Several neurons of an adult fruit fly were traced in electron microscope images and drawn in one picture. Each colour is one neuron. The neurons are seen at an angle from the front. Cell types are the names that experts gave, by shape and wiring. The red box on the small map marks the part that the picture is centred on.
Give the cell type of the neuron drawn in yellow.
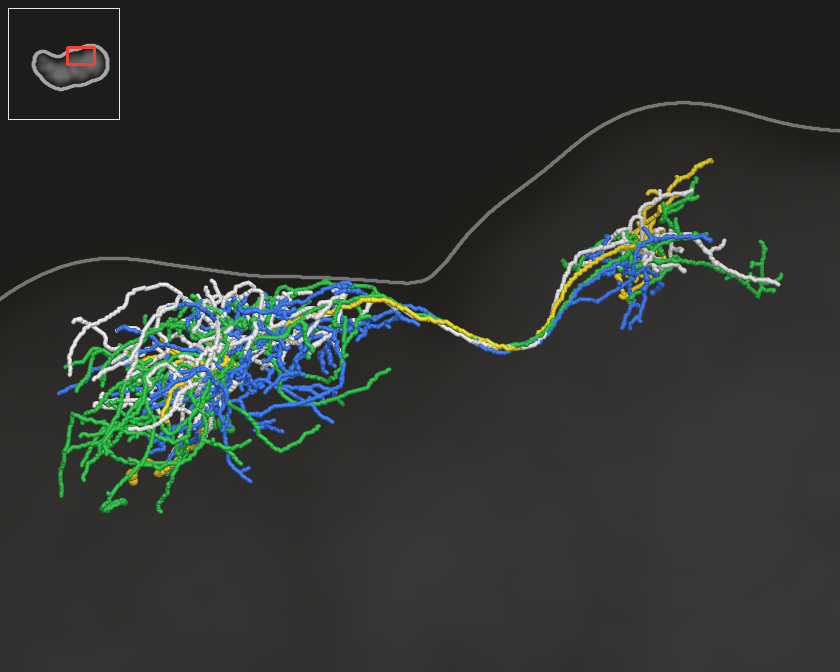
SIP080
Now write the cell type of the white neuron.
SIP077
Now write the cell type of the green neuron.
SIP076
